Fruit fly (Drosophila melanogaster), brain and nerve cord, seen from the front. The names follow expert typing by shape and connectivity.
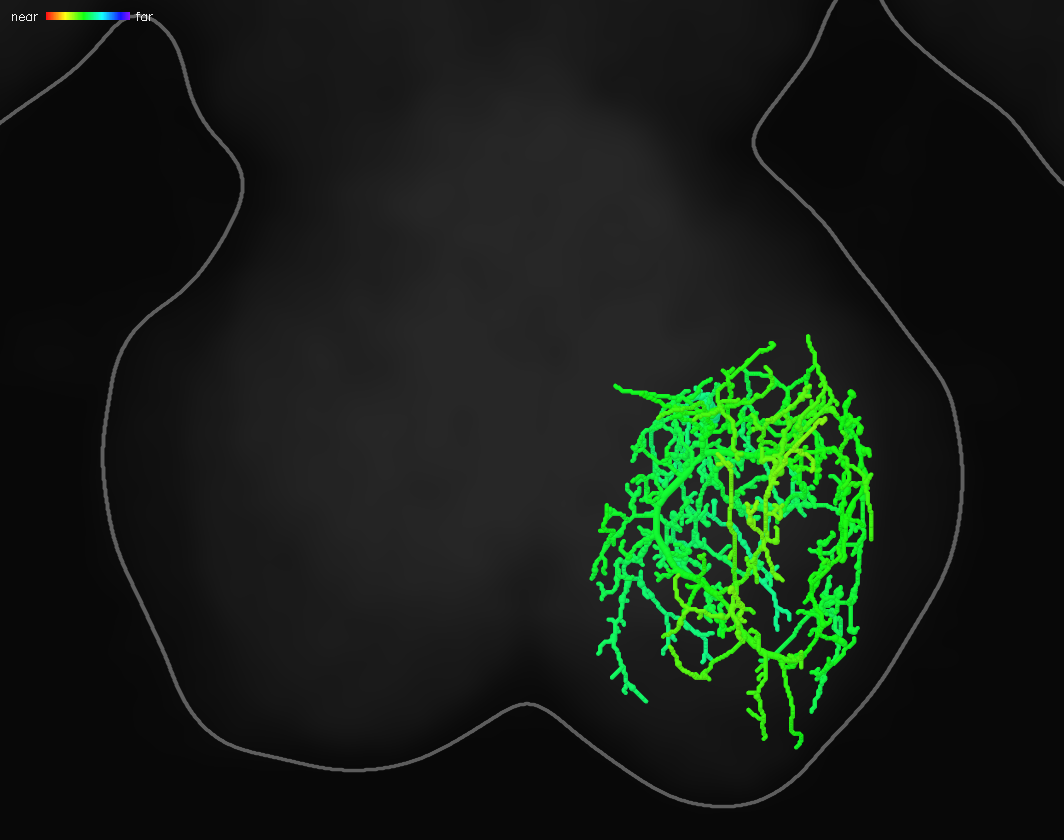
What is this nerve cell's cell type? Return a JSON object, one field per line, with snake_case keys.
{
 "cell_type": "IN03A013"
}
